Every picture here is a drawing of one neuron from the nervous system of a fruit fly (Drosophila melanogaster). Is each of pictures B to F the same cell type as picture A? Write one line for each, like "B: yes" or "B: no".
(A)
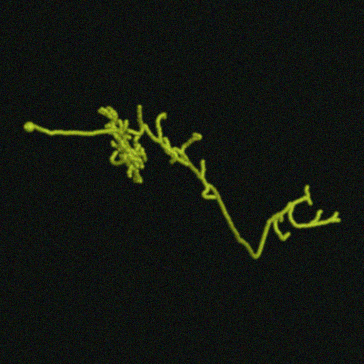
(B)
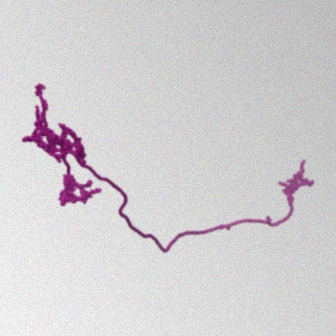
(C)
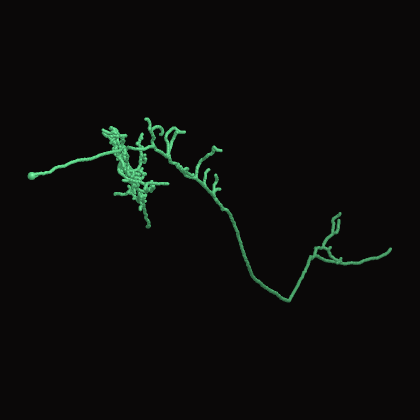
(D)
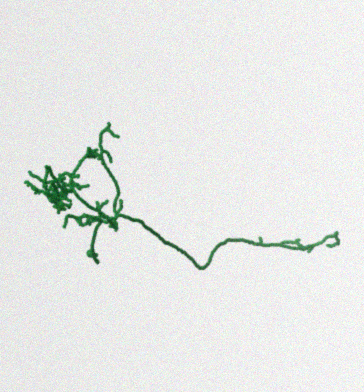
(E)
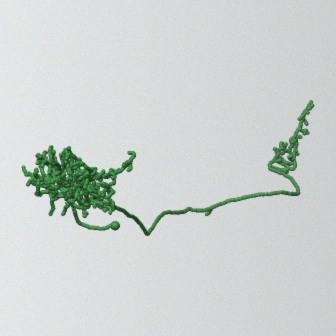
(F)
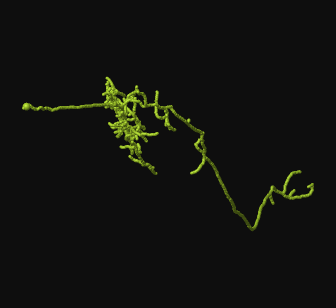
B: no
C: yes
D: no
E: no
F: yes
